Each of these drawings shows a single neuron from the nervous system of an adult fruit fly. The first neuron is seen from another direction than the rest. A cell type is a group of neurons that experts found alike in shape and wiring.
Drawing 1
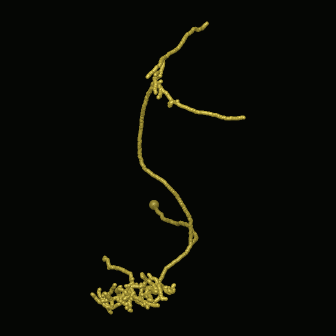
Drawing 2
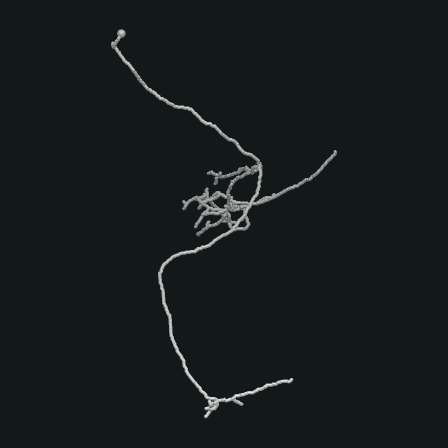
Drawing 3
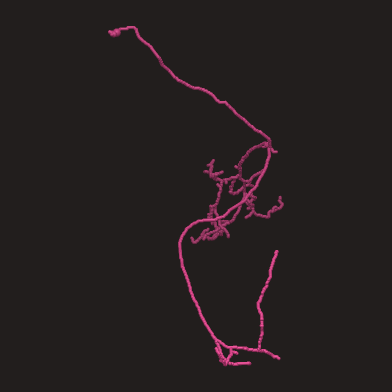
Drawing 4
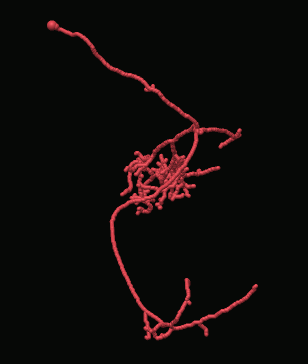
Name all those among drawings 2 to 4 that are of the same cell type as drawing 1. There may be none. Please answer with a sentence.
None of them is of the same cell type.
